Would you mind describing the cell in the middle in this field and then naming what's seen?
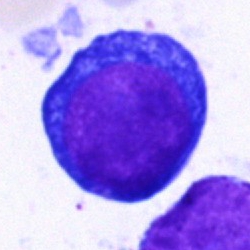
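Most of the cell is filled by the nucleus, leaving a narrow rim of cytoplasm. This rim is wider at the top of the cell than at the bottom. The cytoplasm is deep blue, and at the top small pale spots give it a mottled look. This is a proerythroblast.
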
